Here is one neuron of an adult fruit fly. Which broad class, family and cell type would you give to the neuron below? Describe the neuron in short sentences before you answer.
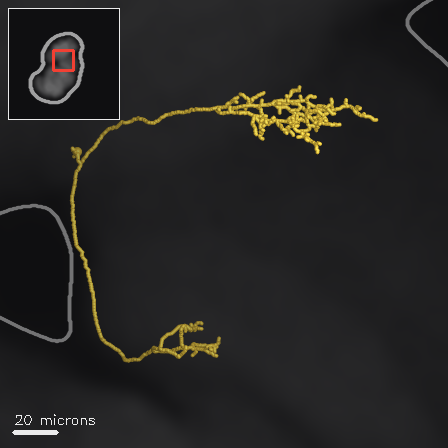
From left to right in the picture it spans about 150 microns. As drawn here it is about as wide as it is tall. This is an optic-lobe intrinsic neuron. The family is MeLo. Its cell type is MeLo4.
